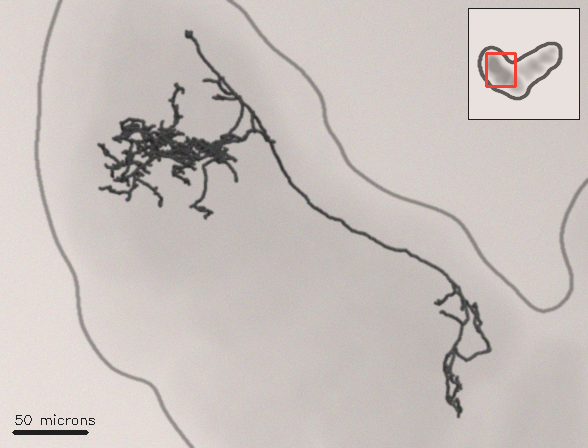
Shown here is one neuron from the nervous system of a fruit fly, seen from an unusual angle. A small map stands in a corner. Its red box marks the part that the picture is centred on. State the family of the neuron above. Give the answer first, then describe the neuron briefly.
Its family is hemilineage VPNp&v1_posterior. It is a central-brain intrinsic neuron. From left to right in the picture it spans about 250 microns. The picture shows dozens of branch ends.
